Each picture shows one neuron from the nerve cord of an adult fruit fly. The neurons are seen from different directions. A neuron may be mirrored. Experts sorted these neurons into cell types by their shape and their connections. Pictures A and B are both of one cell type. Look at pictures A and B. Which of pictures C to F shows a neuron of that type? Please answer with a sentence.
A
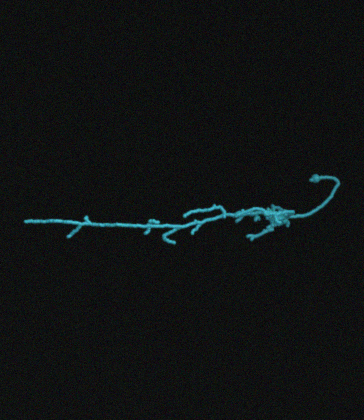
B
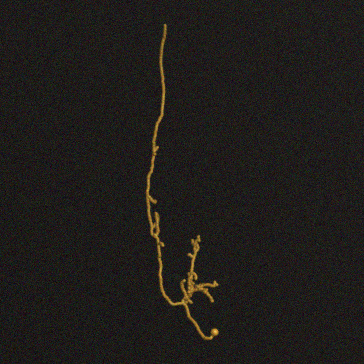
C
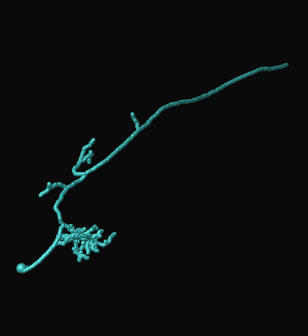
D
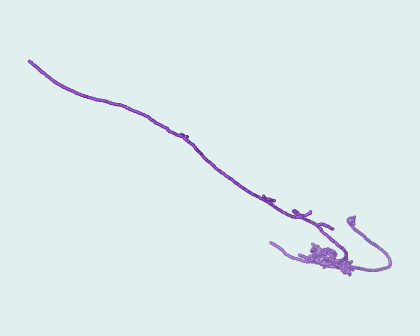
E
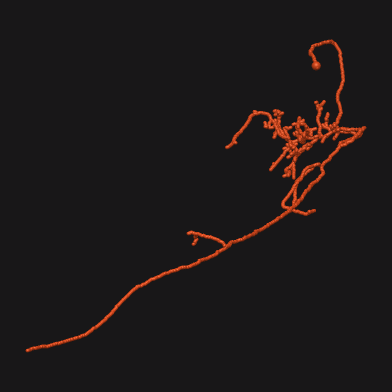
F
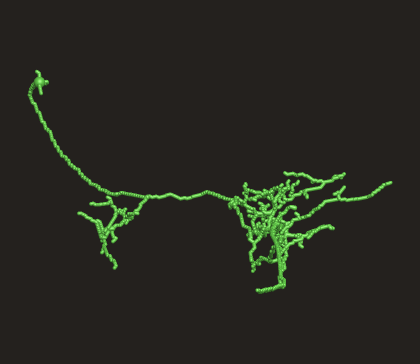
The neuron in picture F is of the same cell type.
